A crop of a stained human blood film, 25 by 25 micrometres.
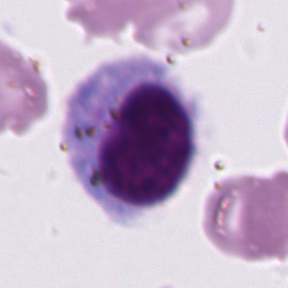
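Hairy cell, the one in the middle of this stained peripheral blood smear. The cell measures about 15 by 12 micrometres. Its nucleus is oval, about 11 by 8 micrometres, and fills about 50% of the cell's area. The pale blue cytoplasm forms a broad rim on the upper-left side of the nucleus, and on the right the nucleus reaches close to the cell's edge. Its chromatin, as I see it, is dense and stains dark purple.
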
